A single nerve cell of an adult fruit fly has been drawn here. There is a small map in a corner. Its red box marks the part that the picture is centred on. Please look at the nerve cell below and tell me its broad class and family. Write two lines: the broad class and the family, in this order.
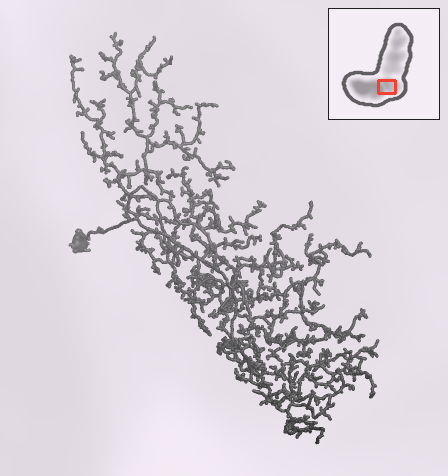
optic-lobe intrinsic neuron
Pm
